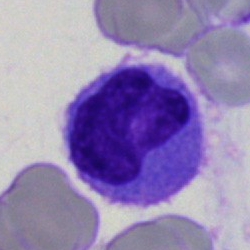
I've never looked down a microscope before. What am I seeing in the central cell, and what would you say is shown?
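A round outline encloses a nucleus that fills most of the cell. An indentation marks the nucleus on its lower right side. The cytoplasm is at its widest in that same lower right part of the cell. It is a monocyte.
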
